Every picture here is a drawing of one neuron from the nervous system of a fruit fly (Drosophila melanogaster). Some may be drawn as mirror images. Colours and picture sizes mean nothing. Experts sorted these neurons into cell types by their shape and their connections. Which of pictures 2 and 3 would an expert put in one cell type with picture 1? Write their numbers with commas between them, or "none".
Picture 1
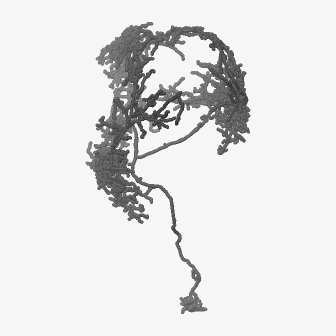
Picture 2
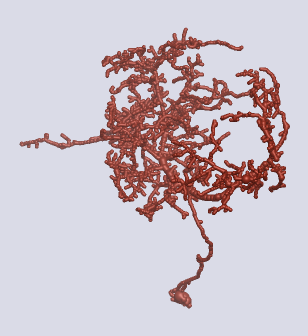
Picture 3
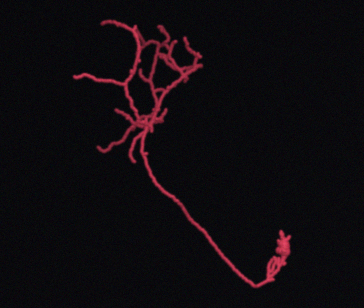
none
